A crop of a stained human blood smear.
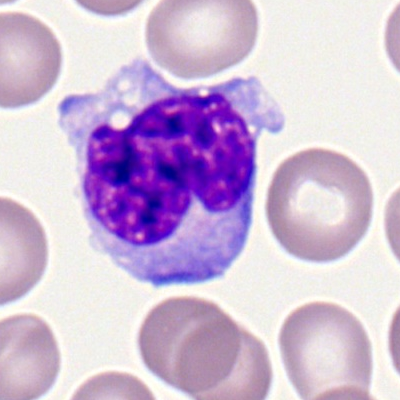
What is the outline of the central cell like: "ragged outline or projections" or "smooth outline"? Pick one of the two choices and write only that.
Ragged outline or projections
